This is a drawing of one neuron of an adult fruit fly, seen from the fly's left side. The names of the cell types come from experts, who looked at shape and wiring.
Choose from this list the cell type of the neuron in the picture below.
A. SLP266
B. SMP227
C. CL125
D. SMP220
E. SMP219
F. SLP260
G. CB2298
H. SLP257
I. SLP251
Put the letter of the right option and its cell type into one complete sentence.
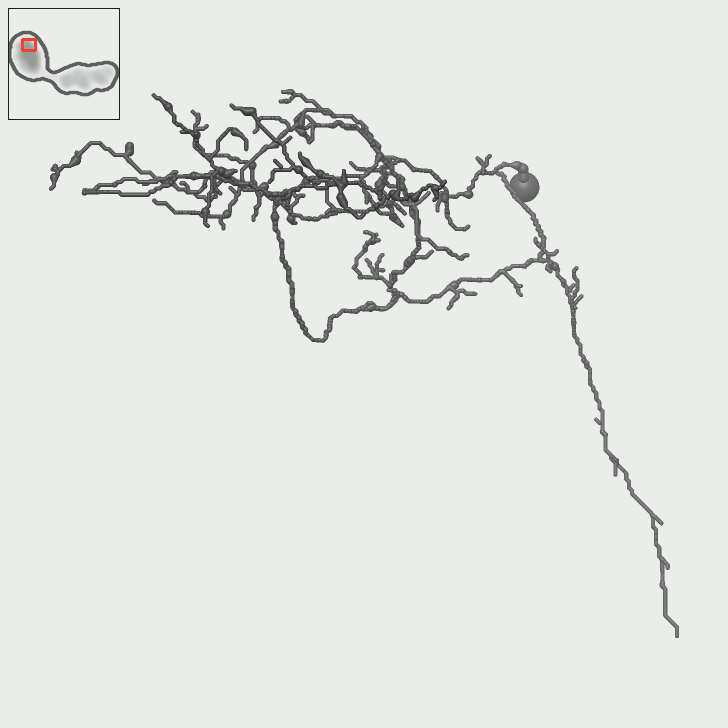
Option E is SMP219, the cell type of the neuron.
